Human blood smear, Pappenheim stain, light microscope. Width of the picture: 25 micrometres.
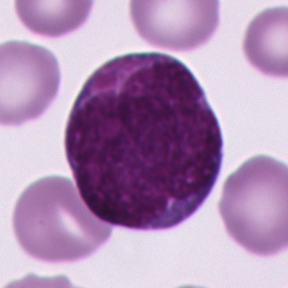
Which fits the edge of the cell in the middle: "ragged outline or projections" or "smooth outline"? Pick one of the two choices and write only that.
Smooth outline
